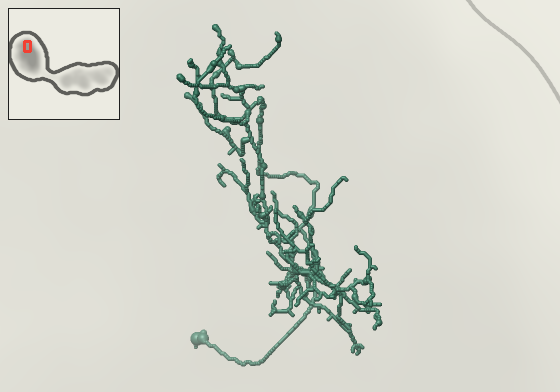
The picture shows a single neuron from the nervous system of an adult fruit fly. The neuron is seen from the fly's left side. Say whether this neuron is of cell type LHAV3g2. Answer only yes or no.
no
